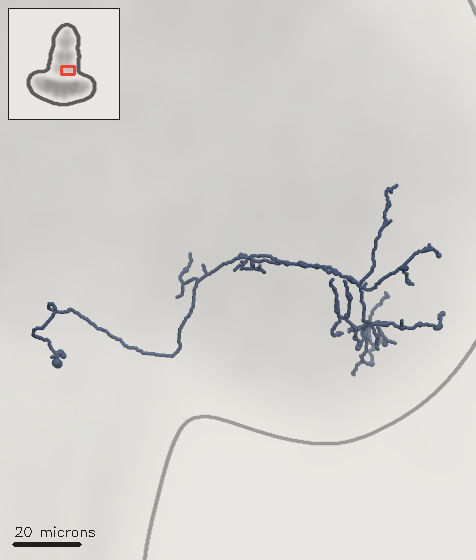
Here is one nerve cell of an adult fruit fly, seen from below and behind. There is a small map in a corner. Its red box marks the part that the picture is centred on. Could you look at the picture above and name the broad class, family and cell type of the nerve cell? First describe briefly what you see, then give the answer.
By the scale bar it is about 130 microns wide in this view. In this view it is wider than it is tall. Its broad class is nerve-cord intrinsic neuron. Its family is hemilineage 14A. The cell type is IN14A110.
